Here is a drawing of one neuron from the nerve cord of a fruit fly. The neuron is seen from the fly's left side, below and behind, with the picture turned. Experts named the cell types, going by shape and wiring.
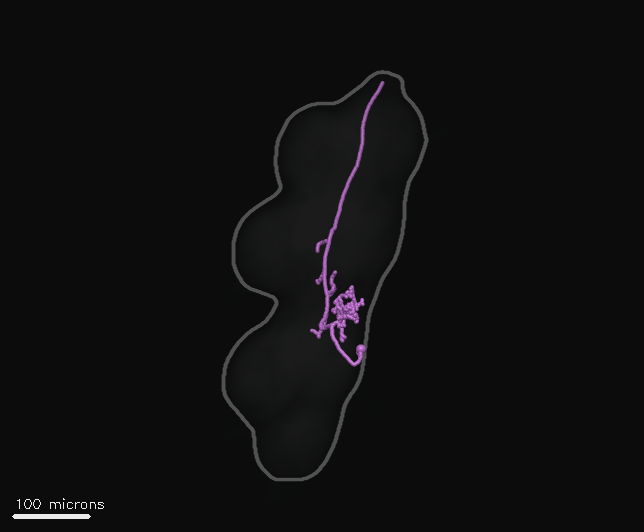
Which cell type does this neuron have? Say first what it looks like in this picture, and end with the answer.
By the scale bar it is about 400 microns tall in this view. As drawn here it is more than twice as tall as it is wide. It is an ascending neuron. Its cell type is AN19B079.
